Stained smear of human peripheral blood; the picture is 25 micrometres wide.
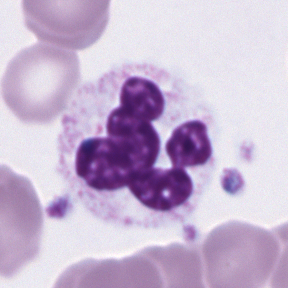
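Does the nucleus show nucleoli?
None are visible.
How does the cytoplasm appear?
Very pale, almost colourless, and holding many fine pink-violet granules.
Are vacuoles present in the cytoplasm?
No vacuoles are seen.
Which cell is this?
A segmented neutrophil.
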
